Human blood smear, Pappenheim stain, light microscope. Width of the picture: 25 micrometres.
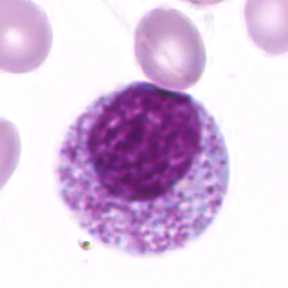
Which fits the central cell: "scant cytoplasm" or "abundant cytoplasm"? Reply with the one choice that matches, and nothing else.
Abundant cytoplasm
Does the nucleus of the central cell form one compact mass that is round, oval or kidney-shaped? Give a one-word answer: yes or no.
Yes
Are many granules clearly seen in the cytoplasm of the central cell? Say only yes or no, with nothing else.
Yes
